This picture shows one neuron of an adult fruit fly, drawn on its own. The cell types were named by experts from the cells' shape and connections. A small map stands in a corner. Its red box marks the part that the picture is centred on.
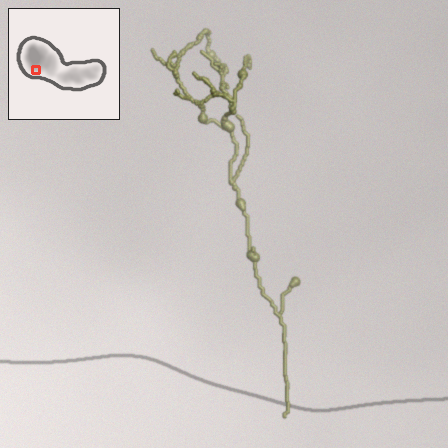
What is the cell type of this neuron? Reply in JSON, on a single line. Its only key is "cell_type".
{"cell_type": "LB3d"}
